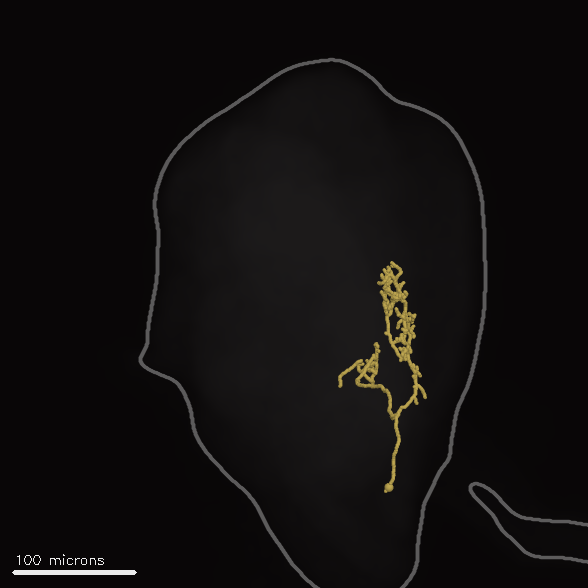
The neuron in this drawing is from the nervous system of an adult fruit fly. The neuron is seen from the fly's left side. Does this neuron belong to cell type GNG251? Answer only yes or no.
no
